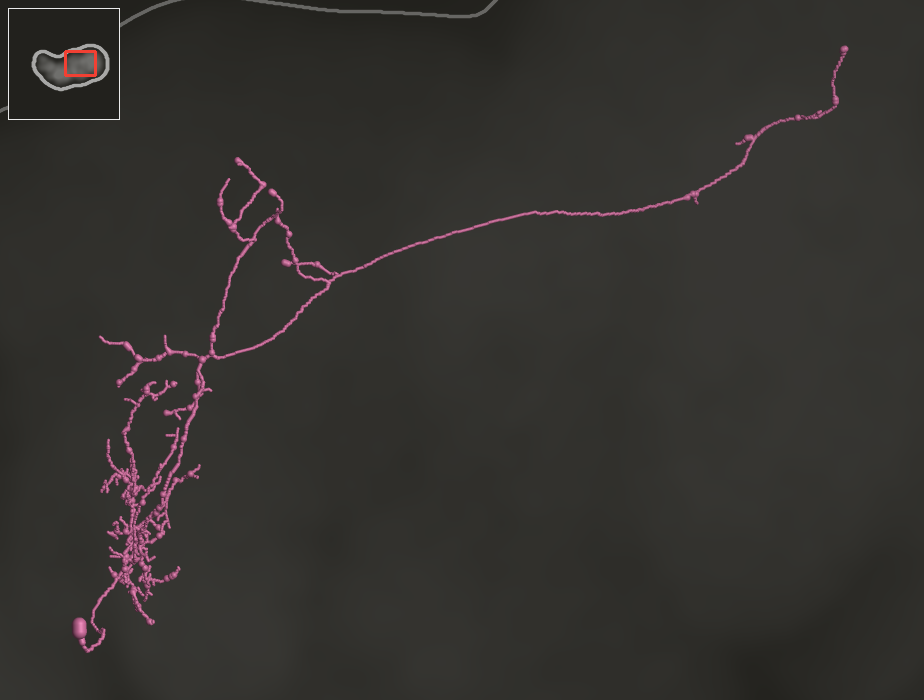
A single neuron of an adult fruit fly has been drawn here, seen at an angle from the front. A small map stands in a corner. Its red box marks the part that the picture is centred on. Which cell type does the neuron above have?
CB4116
